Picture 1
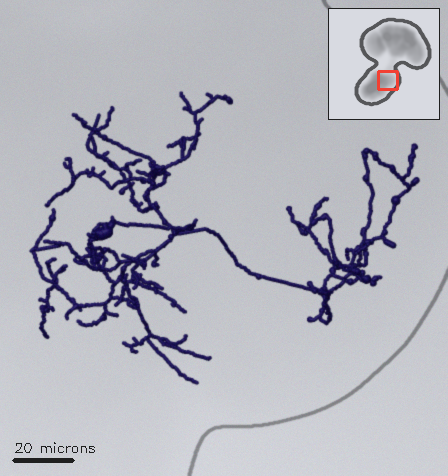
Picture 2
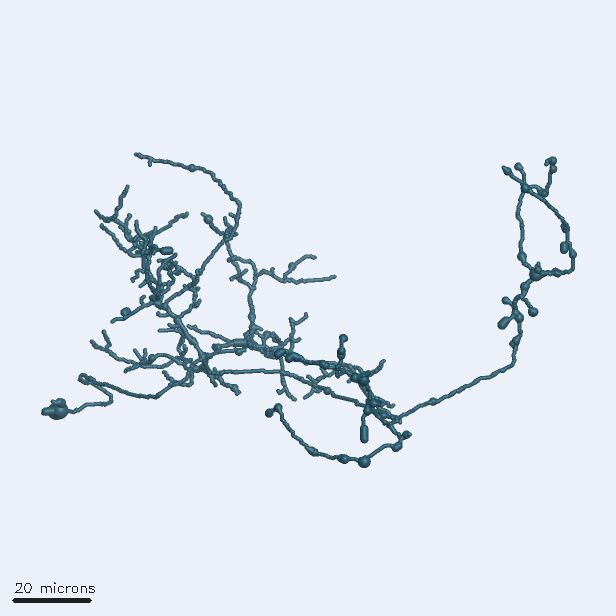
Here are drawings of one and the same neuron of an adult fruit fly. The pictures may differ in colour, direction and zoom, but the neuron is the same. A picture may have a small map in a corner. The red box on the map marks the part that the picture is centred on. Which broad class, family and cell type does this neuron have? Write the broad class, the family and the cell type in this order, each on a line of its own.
nerve-cord intrinsic neuron
hemilineage 14A
IN14A023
